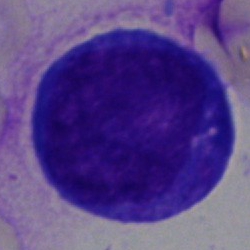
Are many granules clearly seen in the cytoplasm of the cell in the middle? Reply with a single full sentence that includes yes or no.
No, the cytoplasm of the cell shows no visible granules.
